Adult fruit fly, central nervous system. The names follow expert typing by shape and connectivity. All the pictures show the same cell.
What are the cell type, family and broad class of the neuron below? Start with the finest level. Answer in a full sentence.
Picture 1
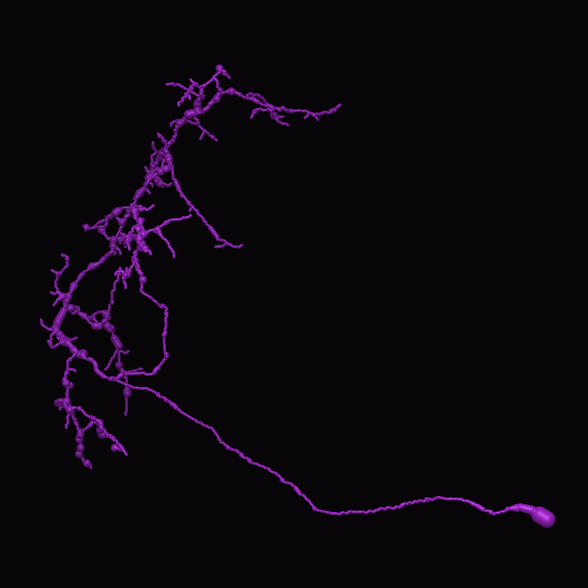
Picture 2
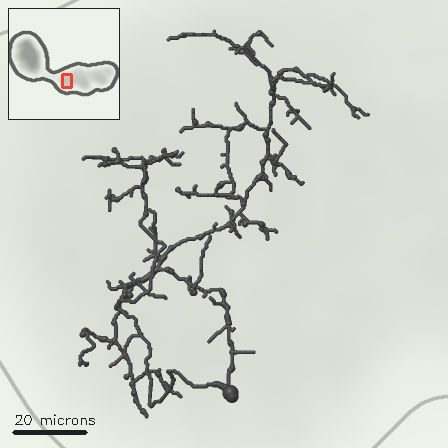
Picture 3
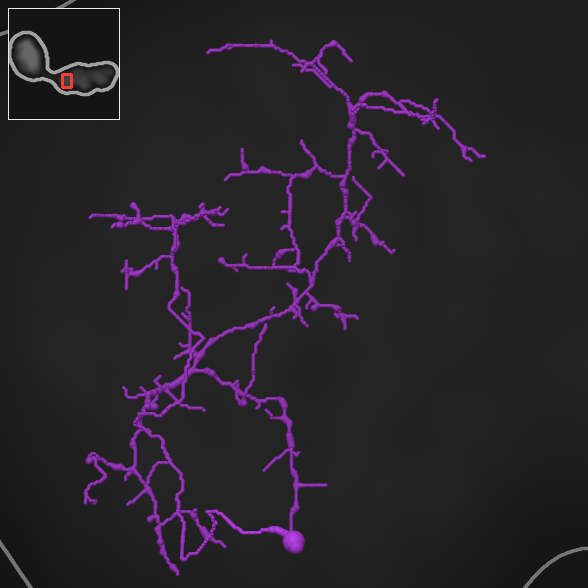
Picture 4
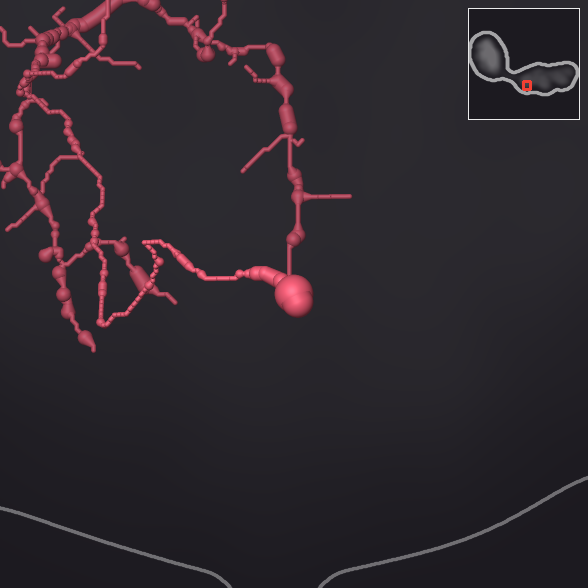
Type IN13B064 of hemilineage 13B, a nerve-cord intrinsic neuron.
